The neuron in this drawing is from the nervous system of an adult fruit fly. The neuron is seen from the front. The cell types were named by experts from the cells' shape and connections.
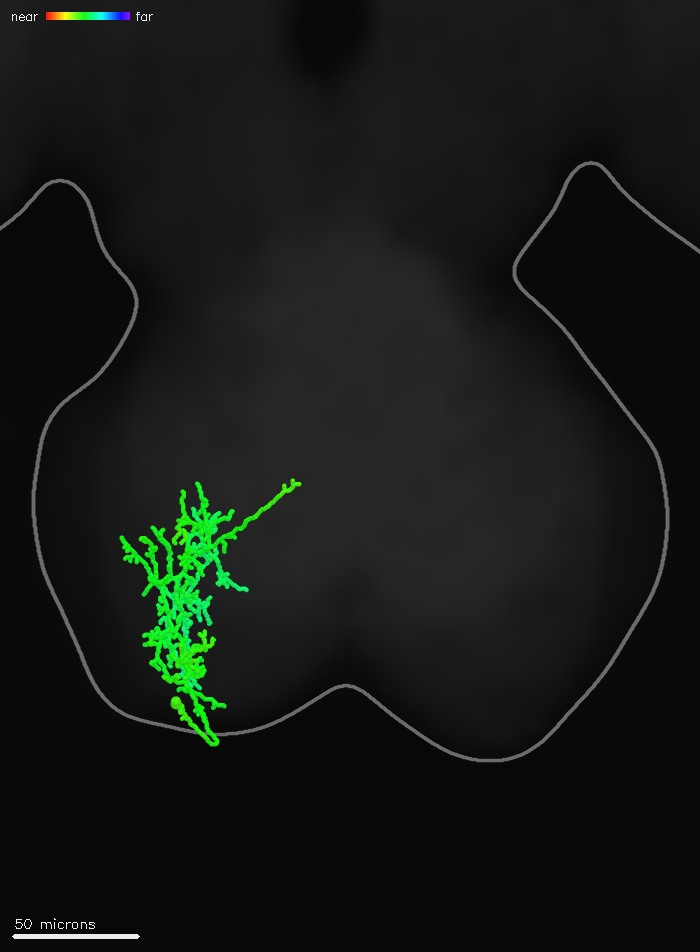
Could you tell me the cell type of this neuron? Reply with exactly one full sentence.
As a matter of cell type, the neuron is IN13A045.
